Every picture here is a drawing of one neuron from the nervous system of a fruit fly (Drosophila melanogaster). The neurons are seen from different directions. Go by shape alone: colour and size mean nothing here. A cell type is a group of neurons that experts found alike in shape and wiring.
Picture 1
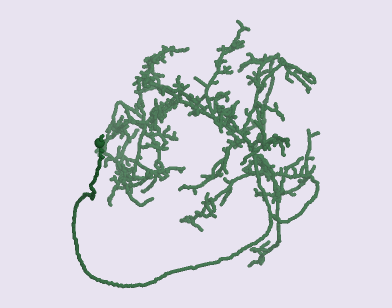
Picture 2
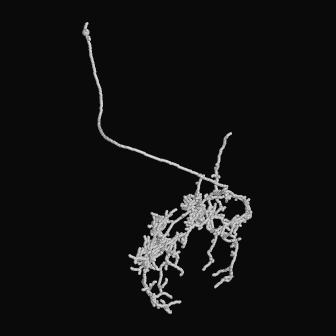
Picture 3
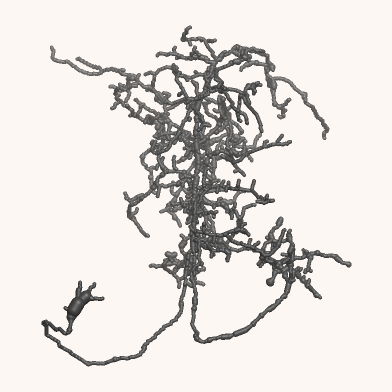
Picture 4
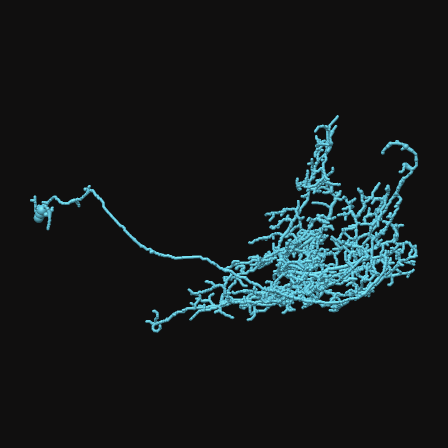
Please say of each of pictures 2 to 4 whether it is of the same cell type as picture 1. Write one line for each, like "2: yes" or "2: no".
2: yes
3: yes
4: no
